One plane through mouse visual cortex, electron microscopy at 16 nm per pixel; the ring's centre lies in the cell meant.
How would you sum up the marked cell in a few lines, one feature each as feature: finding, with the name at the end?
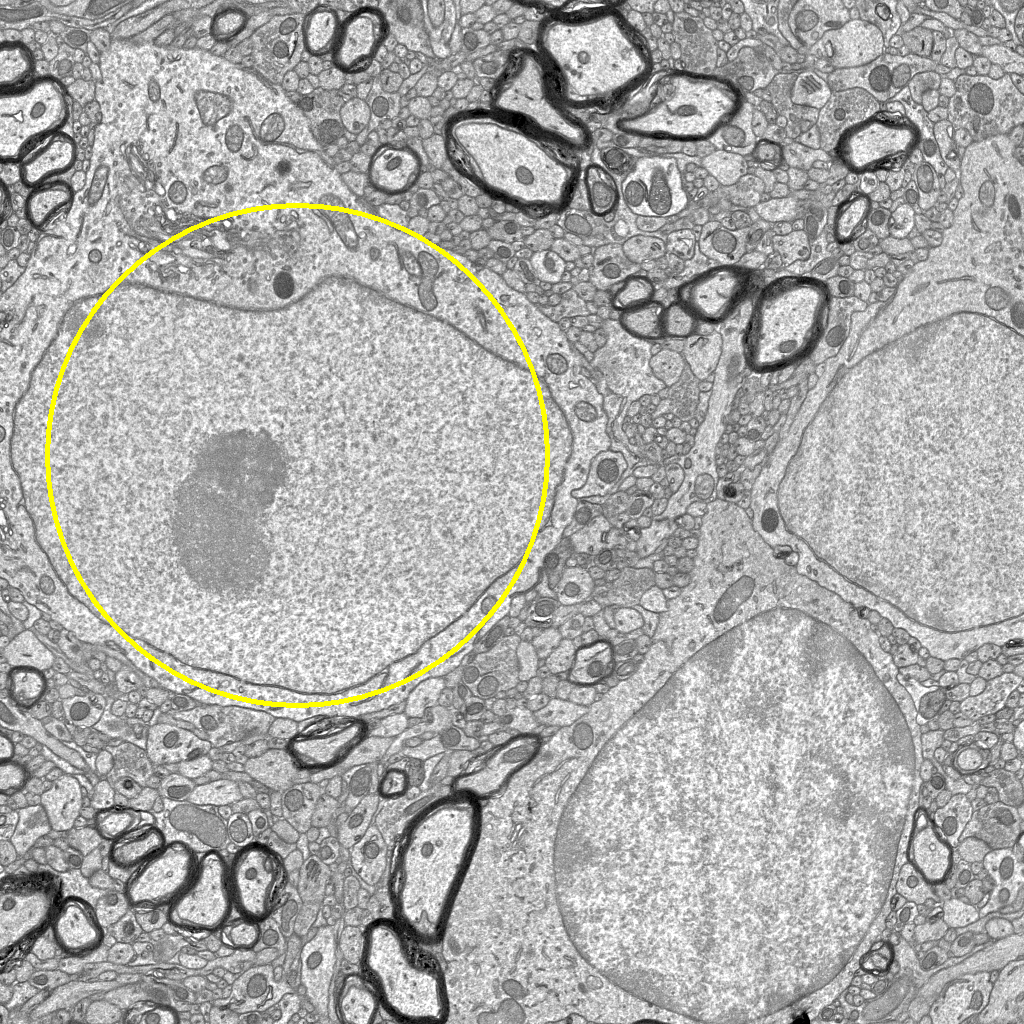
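Envelope: one shallow inward dip, near the middle of its upper edge
Chromatin: pale and finely dispersed, no dense clumps lining the envelope
Nucleolus: a single large dark one, left of the nuclear centre
Mitochondria: elongated, in the cytoplasm above the nucleus's upper right
Cell: excitatory neuron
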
